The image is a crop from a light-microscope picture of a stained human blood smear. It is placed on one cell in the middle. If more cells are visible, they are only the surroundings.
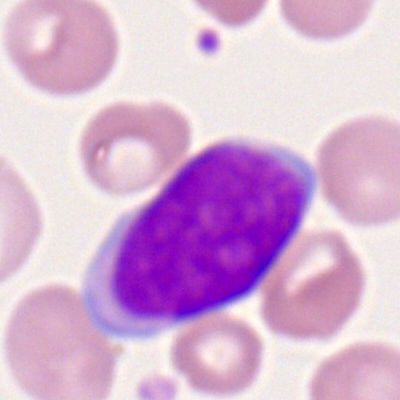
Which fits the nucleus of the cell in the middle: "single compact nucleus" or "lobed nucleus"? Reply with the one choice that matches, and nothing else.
Single compact nucleus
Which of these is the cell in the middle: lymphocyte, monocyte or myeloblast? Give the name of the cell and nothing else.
myeloblast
